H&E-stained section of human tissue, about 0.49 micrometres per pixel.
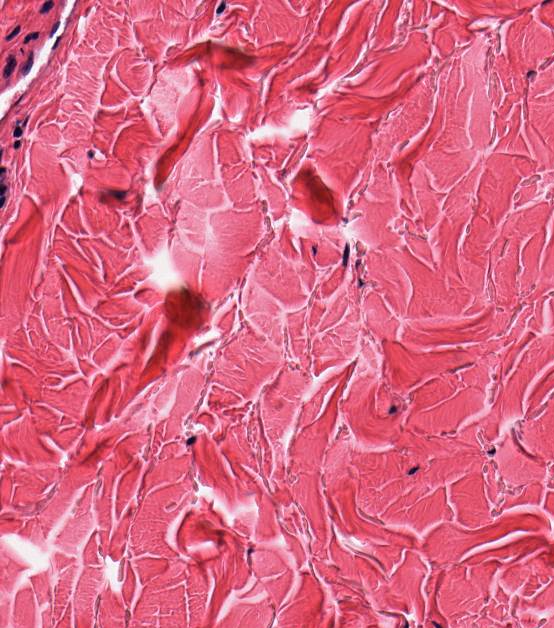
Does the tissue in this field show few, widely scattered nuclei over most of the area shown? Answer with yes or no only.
Yes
